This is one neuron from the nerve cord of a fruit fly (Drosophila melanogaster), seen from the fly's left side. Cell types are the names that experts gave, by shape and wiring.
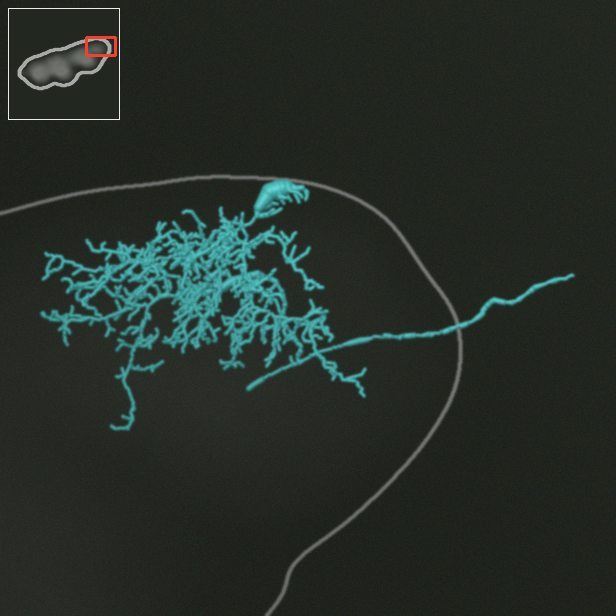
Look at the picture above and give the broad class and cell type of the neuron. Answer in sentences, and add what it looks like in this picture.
This is a nerve-cord intrinsic neuron. It is of cell type INXXX326. As drawn here it is wider than it is tall.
